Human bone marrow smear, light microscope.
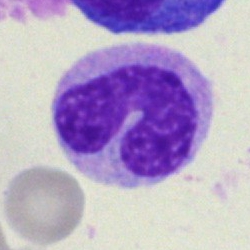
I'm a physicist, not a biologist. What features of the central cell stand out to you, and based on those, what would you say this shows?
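Looking first at the outline: round and smooth. The nucleus is kidney-shaped, and a deep, narrow cleft runs into it from below. Its chromatin is dense and dark purple, dotted with small pale spots. The cytoplasm, I notice, is pale lilac. So this is a band neutrophil.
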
